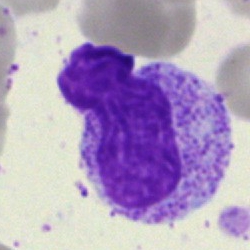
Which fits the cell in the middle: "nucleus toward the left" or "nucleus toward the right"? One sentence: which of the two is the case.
What sits toward the left of the cell is its nucleus.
